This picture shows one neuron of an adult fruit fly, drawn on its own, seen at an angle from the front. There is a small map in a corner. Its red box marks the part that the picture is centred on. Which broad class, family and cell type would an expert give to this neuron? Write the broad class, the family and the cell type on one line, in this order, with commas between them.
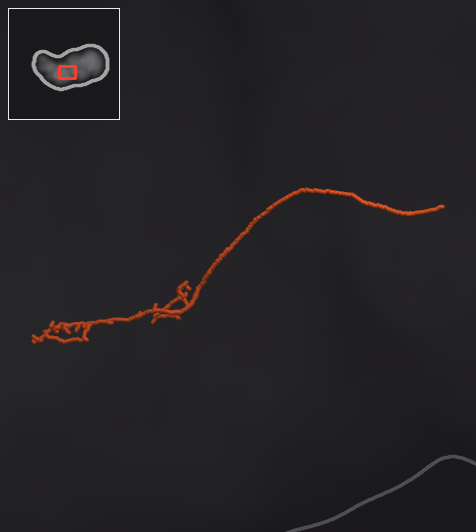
sensory neuron entering the nerve cord, class gustatory, WG3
